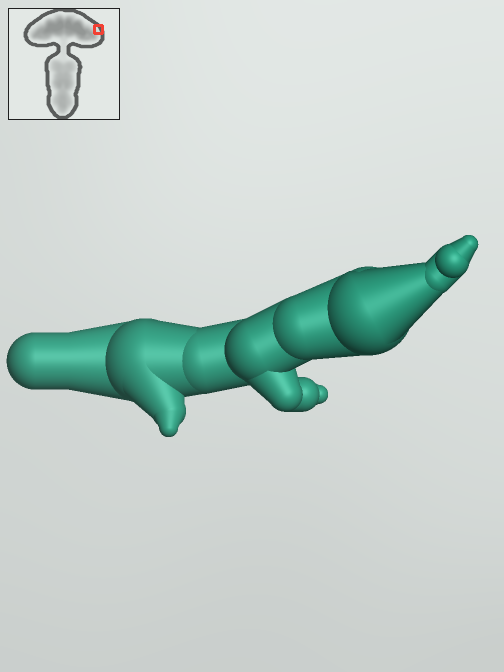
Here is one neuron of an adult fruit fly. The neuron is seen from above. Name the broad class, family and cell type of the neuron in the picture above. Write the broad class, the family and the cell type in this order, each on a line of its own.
photoreceptor or other optic-lobe sensory neuron
class visual
R1-R6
